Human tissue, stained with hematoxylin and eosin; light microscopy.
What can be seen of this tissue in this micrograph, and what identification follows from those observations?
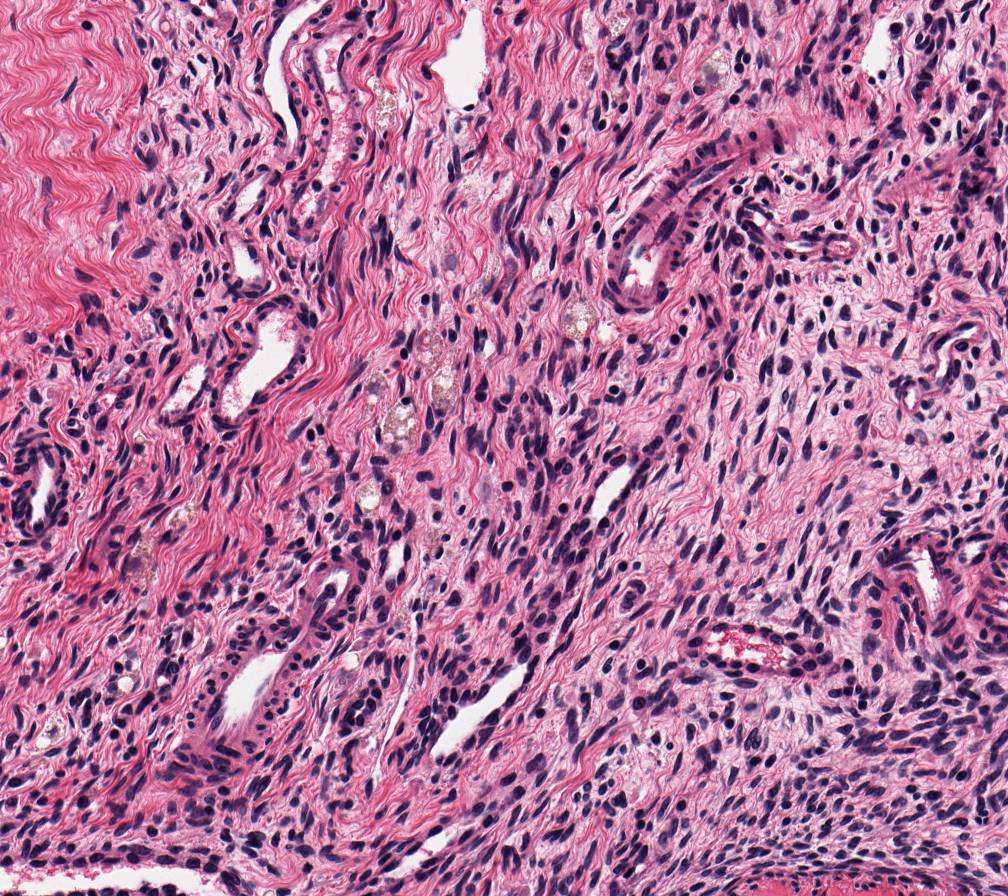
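Most of the field is closely packed spindle cells, their elongated dark nuclei streaming in bundles. Narrow, slit-like tubules with empty lumens dot the stroma. Rounded cells with pale, foamy cytoplasm and golden-brown granules cluster upper left and centrally. This tissue is ovary.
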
